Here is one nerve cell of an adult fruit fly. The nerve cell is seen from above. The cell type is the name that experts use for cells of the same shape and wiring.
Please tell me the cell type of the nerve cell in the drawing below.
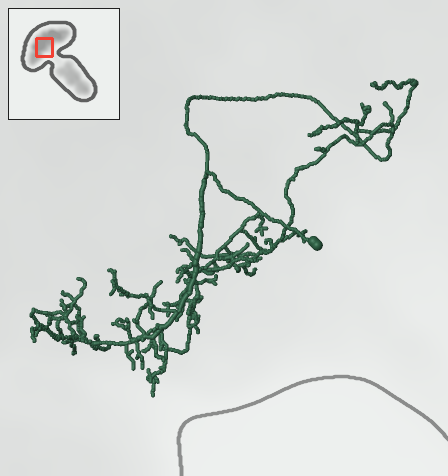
PS252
